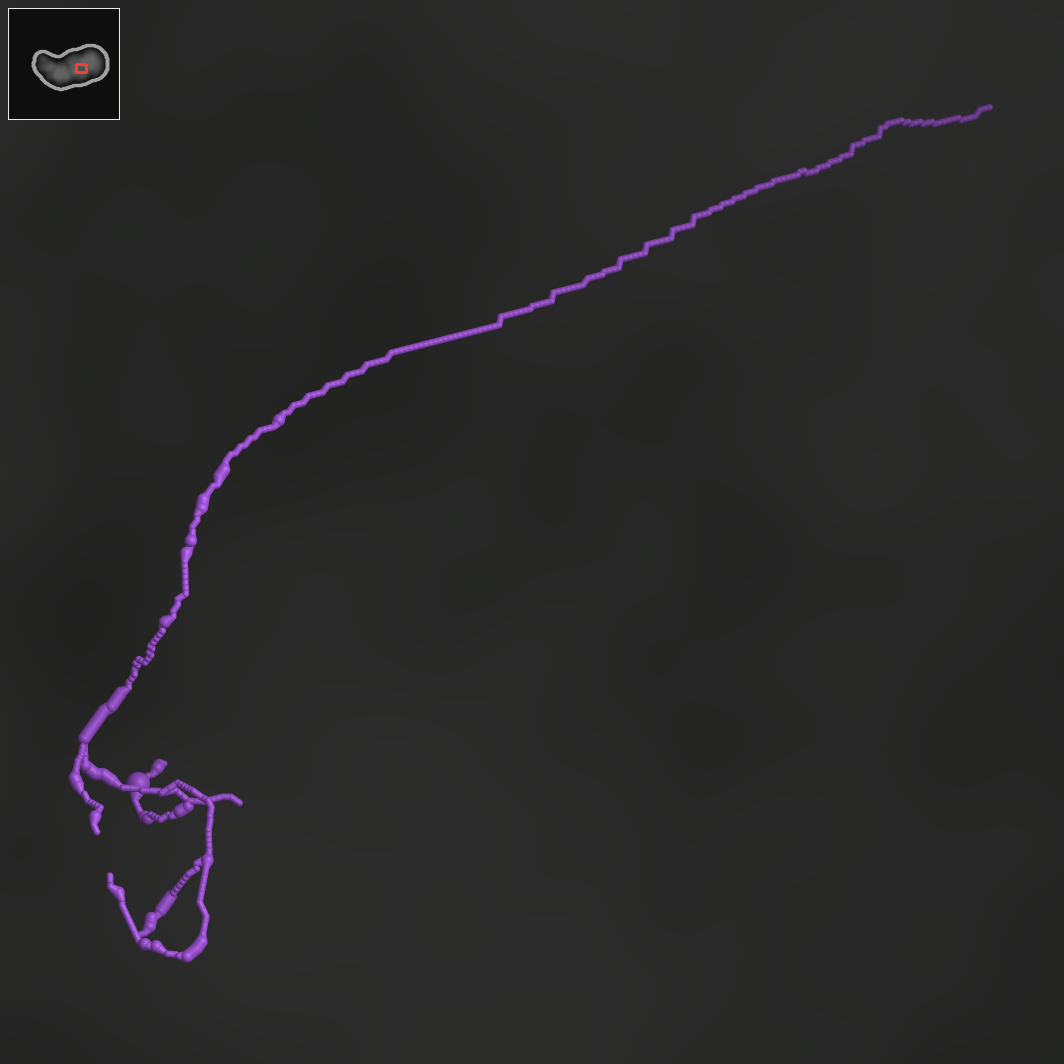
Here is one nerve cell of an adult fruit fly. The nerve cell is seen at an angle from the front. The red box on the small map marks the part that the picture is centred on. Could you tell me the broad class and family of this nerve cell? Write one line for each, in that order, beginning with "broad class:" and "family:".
broad class: sensory neuron entering the brain
family: class olfactory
